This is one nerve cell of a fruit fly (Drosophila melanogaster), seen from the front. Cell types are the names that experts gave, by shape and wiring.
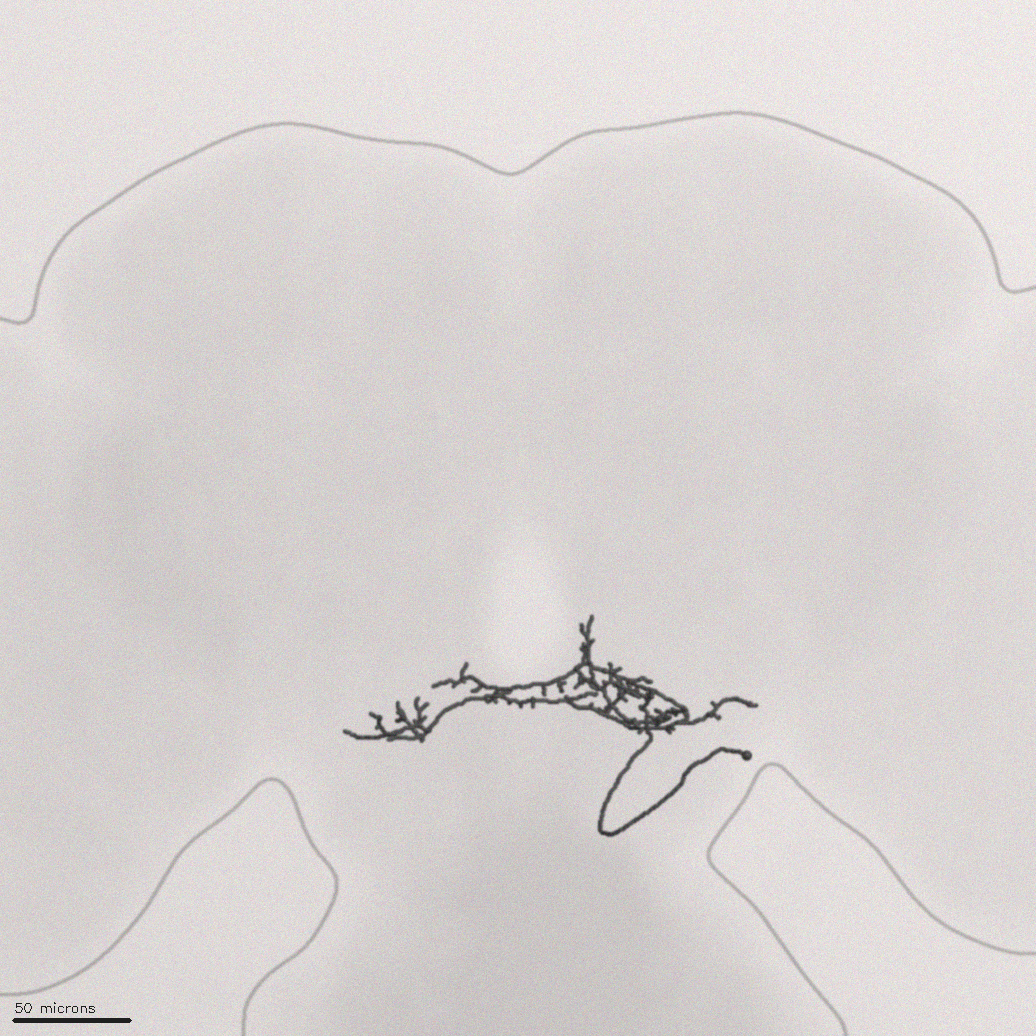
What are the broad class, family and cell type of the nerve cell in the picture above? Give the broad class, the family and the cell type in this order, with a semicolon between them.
central-brain intrinsic neuron; hemilineage MD3; AMMC003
